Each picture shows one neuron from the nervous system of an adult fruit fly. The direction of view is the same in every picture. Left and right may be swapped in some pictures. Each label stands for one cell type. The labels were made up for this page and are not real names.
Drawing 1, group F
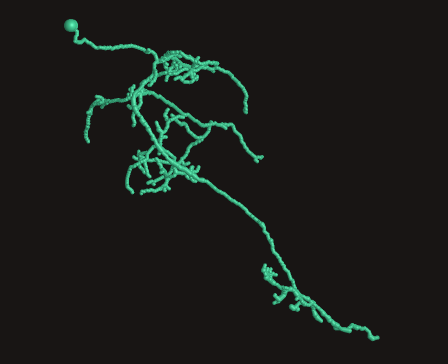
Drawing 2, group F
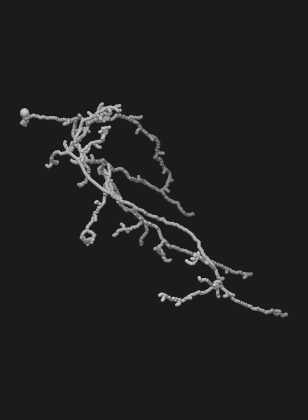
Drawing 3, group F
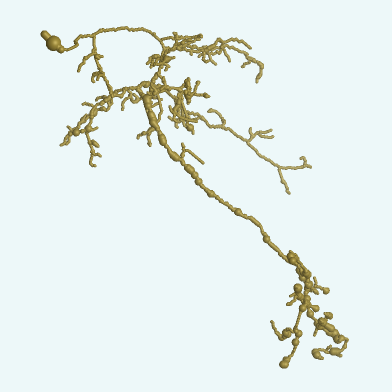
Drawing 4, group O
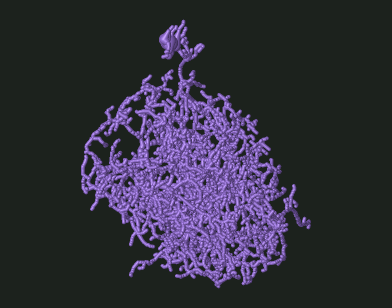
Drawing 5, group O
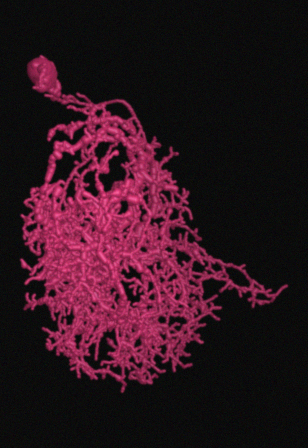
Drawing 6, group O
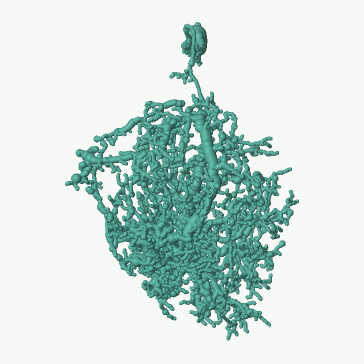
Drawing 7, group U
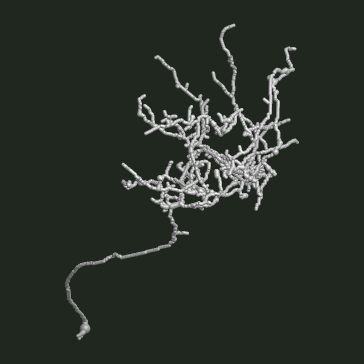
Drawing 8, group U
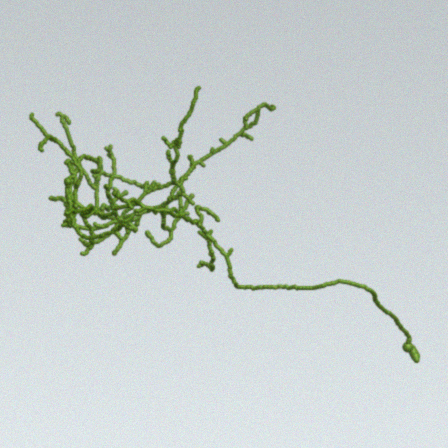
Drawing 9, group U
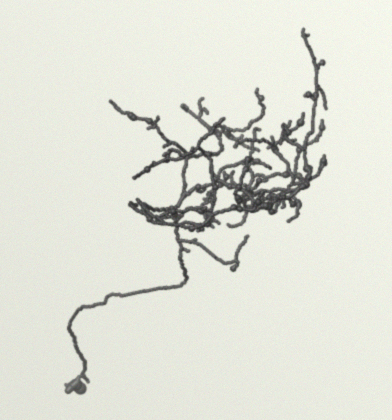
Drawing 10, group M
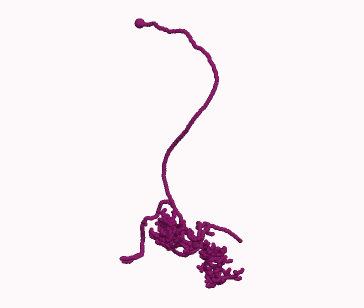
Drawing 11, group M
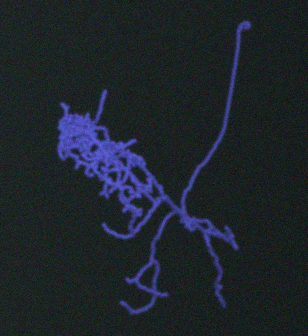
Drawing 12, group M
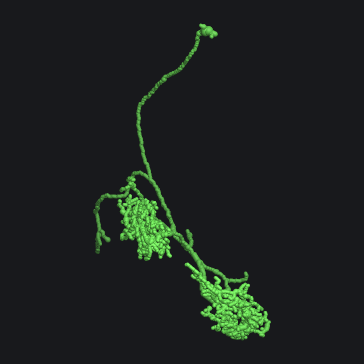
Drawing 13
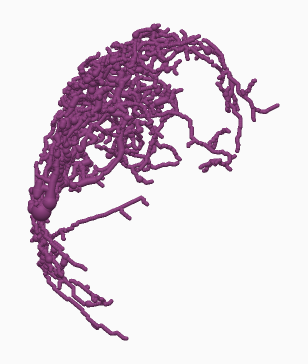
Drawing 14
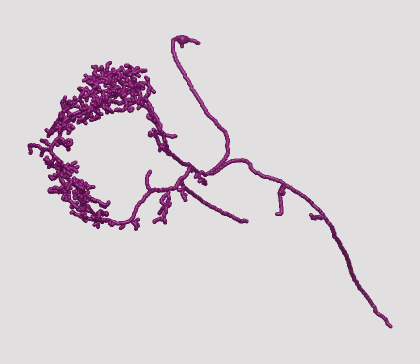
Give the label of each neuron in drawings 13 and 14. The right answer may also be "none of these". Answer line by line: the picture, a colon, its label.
13: none of these
14: group M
